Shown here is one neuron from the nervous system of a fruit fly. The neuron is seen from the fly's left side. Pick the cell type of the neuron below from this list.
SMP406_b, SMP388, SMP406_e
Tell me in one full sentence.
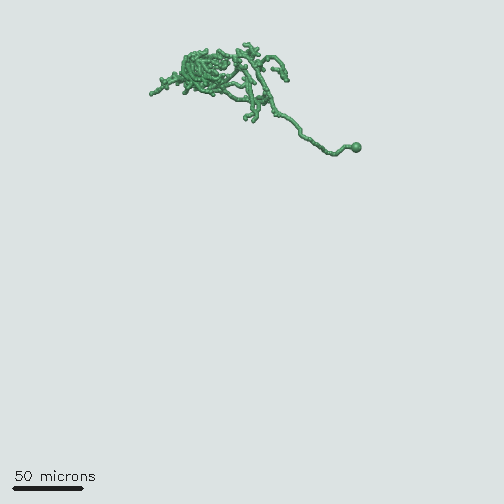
It is to cell type SMP406_e that the neuron belongs.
